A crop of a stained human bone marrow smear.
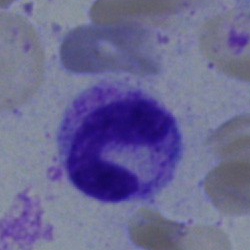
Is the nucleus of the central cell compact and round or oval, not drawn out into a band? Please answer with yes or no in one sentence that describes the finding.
No, bent into a band without separate lobes, the nucleus is not compact.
